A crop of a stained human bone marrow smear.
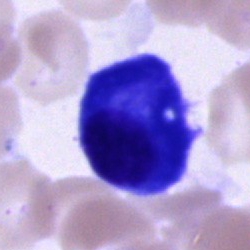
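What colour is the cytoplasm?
A deep, dark blue.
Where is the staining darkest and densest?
In the lower left part.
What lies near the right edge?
A single small clear round spot.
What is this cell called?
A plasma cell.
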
